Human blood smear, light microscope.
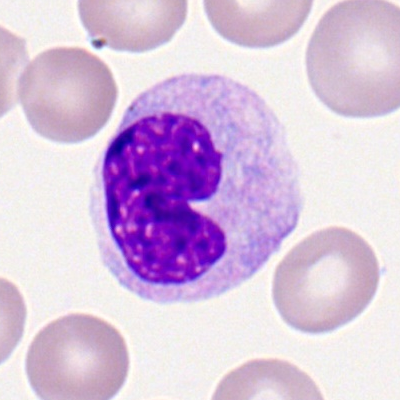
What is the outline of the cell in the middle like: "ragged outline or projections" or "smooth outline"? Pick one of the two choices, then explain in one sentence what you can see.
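Smooth outline. The cell outline is roundish and smooth, without surface projections.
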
